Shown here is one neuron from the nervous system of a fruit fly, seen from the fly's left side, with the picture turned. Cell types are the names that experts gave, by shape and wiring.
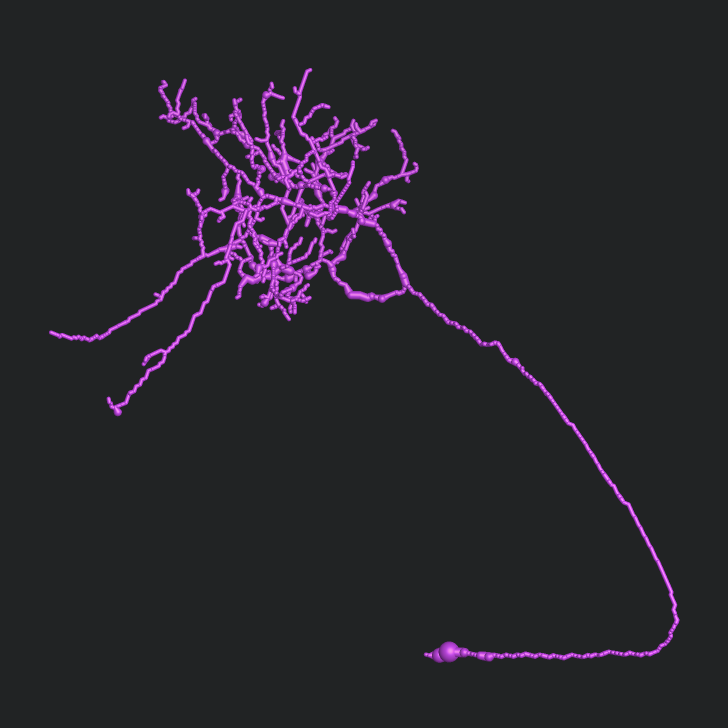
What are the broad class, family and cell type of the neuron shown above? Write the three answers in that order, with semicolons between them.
central-brain intrinsic neuron; hemilineage MD3; WED201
